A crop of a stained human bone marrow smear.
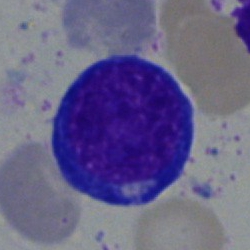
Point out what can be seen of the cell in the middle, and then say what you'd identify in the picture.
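Outline first: round and smooth. Next, the cytoplasm: a narrow rim of deep blue, with no granules seen. Last, the nucleus, which has a small pale area at its lower edge. The cell is a proerythroblast.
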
